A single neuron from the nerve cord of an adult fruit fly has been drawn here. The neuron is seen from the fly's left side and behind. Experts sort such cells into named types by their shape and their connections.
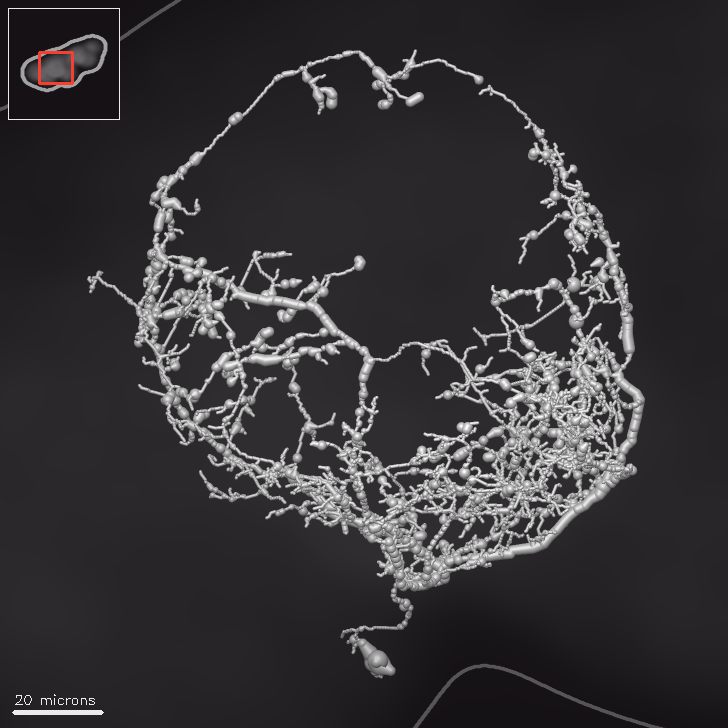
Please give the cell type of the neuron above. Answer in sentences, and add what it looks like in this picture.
The cell type is IN13B011. It is a nerve-cord intrinsic neuron. By the scale bar it is about 140 microns tall in this view. The picture shows more than a hundred branch ends.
